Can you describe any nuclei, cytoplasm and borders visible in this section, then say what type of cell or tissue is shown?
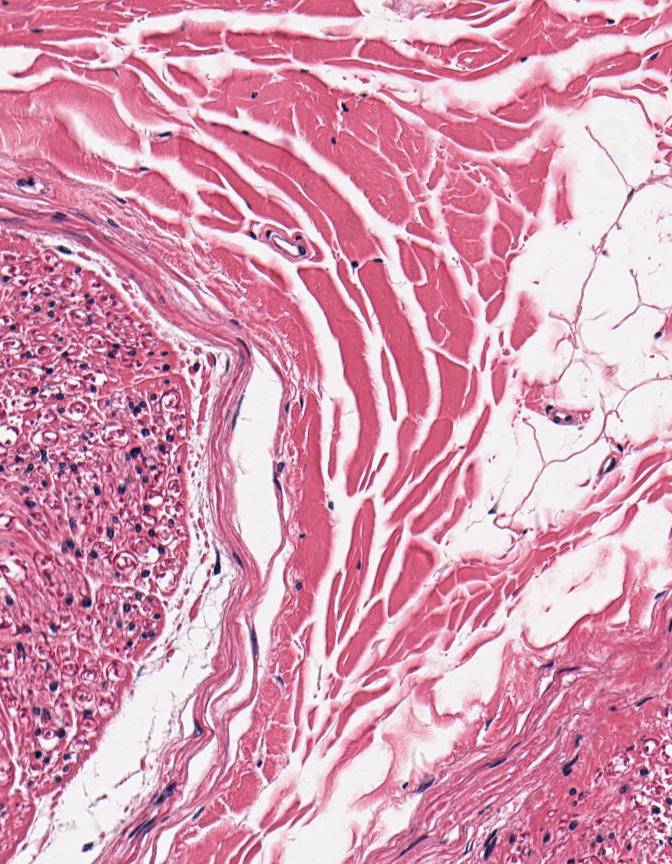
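The left bundle holds many small round profiles, each a central pink dot in a pale clear halo. A layered sheath of wavy pink collagen with thin elongated nuclei wraps its right side. Fat, upper right, shows empty polygonal spaces. The tissue is tibial nerve.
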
